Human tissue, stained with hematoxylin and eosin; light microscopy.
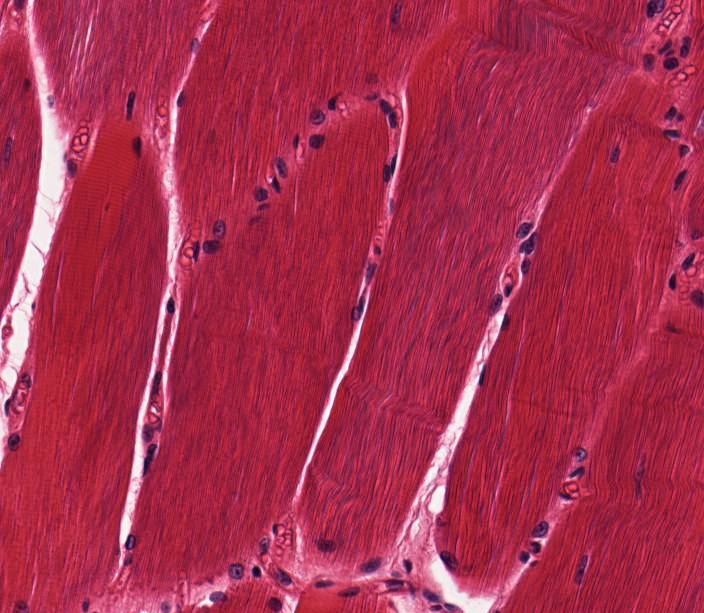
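Skeletal muscle, H&E. Fibre cytoplasm deeply eosinophilic, with fine lines running along the length of each fibre. Nuclei flattened, at fibre edges rather than centres. Fibres run as separate unbranched bands, not joining one another. Capillaries with red blood cells in the narrow spaces between fibres.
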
